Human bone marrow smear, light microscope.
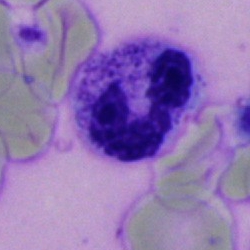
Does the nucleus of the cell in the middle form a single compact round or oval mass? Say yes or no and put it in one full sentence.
No, bent into a band without separate lobes, the nucleus is not compact.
